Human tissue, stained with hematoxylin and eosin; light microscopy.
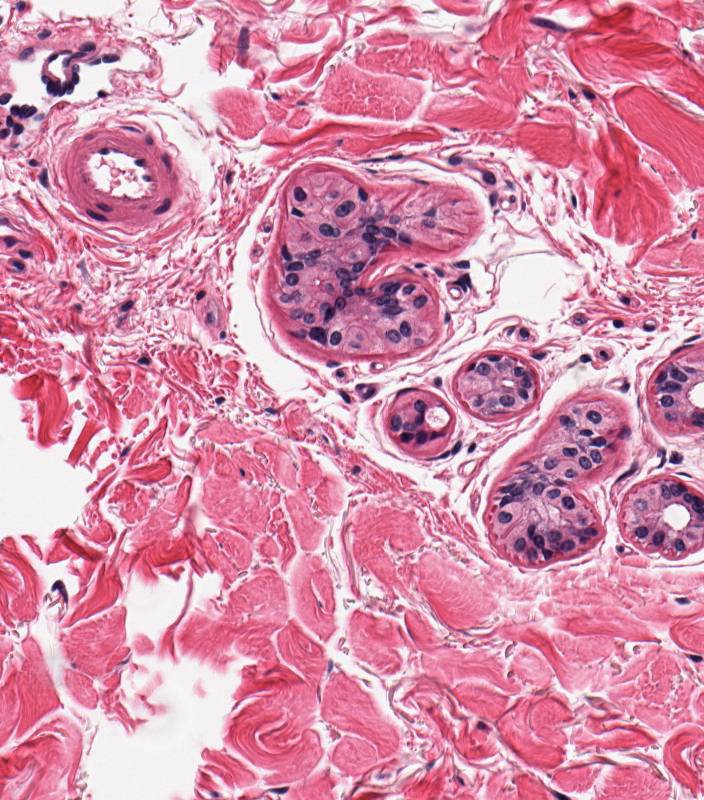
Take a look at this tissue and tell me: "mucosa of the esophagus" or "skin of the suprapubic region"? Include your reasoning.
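This is skin of the suprapubic region. A cluster of rounded epithelial tubule profiles, cut in cross and oblique section, lies in the upper middle and right of the field. Cuboidal cells with round to oval dark nuclei and pale pink to lilac cytoplasm line these tubules. Below them, in the lower half, bundles of bright pink fibres are cut in many directions and contain few nuclei.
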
